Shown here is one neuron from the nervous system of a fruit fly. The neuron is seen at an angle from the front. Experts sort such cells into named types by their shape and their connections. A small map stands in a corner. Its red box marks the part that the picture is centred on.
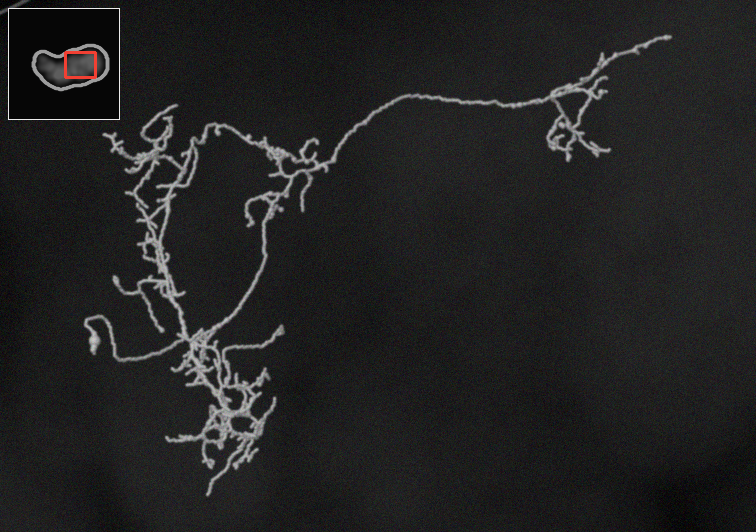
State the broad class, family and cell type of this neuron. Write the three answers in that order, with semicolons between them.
central-brain intrinsic neuron; hemilineage VLPl2_medial; AVLP190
